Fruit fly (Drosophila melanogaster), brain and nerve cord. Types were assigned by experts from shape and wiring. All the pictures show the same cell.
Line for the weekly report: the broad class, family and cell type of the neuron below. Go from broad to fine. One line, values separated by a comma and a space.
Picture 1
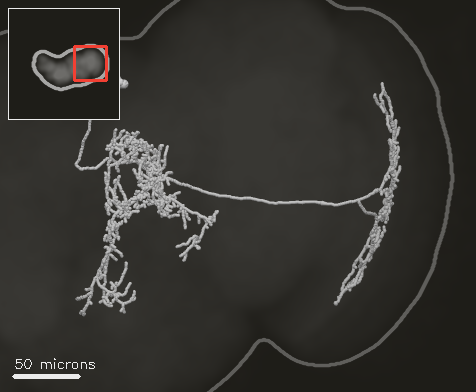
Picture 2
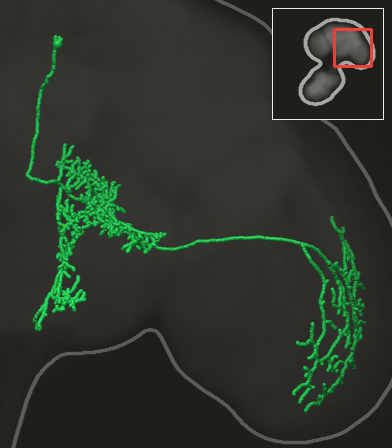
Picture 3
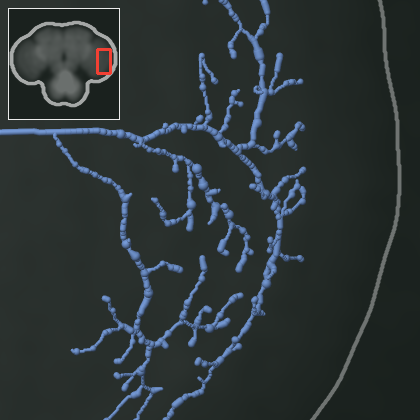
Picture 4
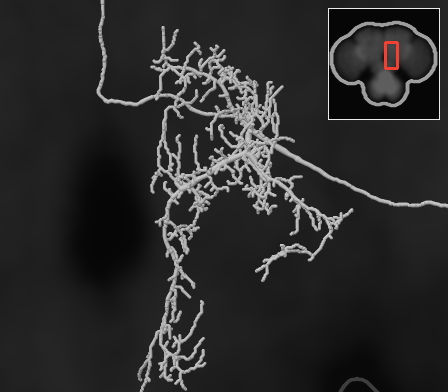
visual centrifugal neuron, hemilineage DM1_posterior, MeVC6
